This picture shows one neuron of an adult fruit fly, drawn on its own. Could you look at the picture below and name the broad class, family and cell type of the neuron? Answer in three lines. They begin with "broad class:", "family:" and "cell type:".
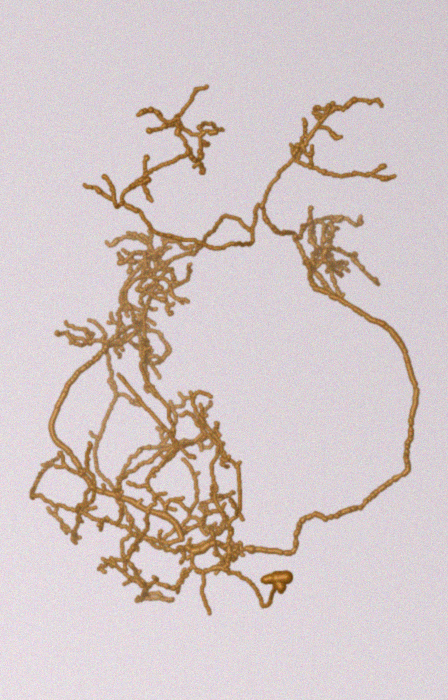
broad class: central-brain intrinsic neuron
family: hemilineage LB19
cell type: GNG535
